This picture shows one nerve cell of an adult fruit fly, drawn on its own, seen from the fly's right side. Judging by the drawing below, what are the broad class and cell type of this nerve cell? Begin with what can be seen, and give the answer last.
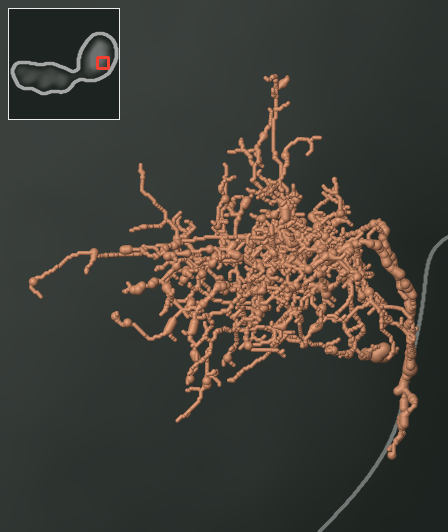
As drawn here it is about as wide as it is tall. Its broad class is central-brain intrinsic neuron. Its cell type is PRW052.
